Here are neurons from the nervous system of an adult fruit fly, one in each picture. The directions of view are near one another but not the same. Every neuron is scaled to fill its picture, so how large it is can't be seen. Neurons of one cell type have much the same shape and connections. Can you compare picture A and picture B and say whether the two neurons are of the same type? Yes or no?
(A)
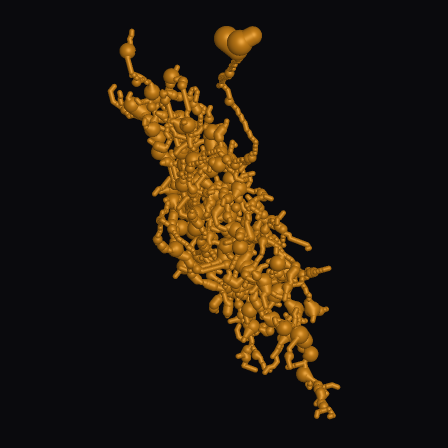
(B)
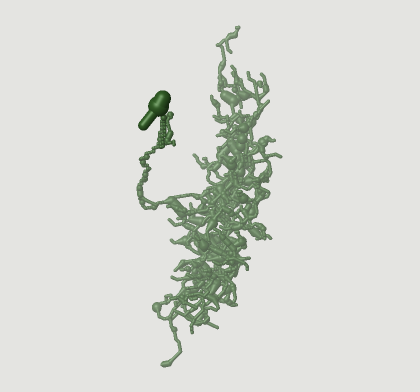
yes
